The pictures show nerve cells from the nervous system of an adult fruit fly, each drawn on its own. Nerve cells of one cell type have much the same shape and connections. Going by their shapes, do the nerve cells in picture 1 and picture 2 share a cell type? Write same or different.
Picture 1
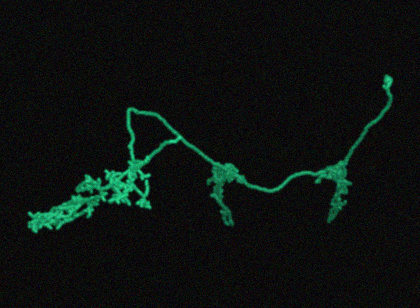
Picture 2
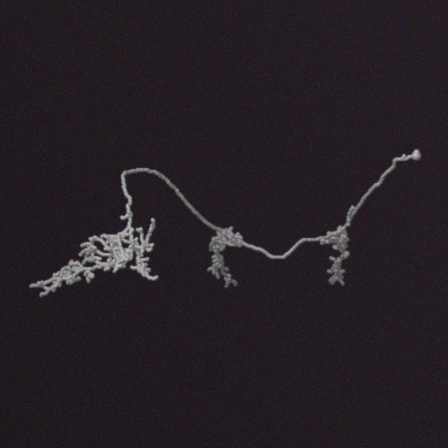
same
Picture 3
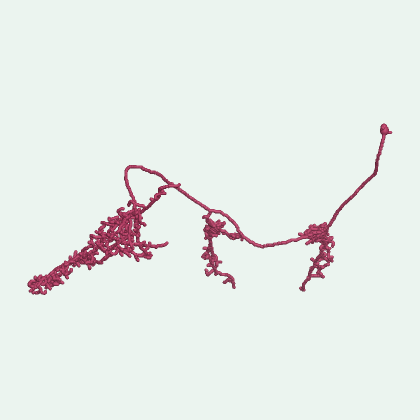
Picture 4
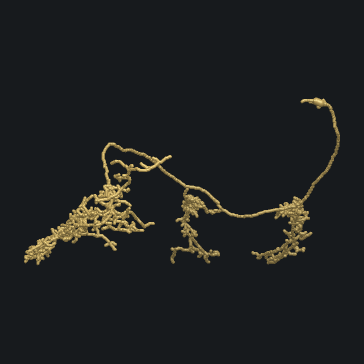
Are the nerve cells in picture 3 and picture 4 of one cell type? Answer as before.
same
